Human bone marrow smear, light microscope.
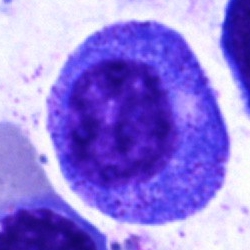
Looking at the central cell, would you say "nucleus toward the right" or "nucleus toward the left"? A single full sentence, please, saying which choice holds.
Most of the cytoplasm lies to the right of the nucleus.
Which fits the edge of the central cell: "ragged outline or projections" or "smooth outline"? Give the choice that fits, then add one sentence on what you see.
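Smooth outline. The cell outline is a smooth rounded oval without surface projections.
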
